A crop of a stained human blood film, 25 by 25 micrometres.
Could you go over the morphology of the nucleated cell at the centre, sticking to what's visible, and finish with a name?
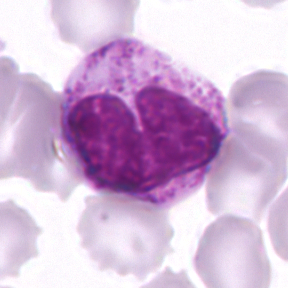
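The nucleus has a deep notch in its upper edge, giving a heart-like, two-lobed shape. It lies low in the cell, leaving a wider cytoplasmic band above. The cytoplasm is pale lilac-pink, with fine purple granules scattered throughout. This is a band neutrophil.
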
